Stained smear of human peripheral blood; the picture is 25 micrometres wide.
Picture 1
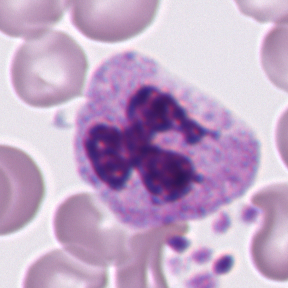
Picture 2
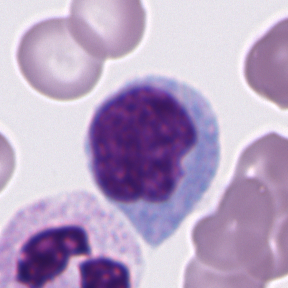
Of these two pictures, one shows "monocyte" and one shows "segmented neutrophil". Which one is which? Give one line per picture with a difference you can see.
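The cell in picture 1 is a segmented neutrophil. Fine lilac granules are scattered densely throughout the cytoplasm.
The cell in picture 2 is a monocyte. No granules are visible in the cytoplasm.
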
